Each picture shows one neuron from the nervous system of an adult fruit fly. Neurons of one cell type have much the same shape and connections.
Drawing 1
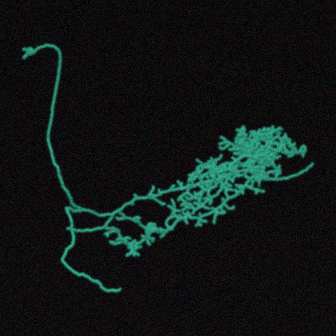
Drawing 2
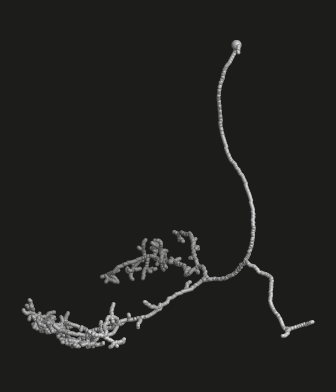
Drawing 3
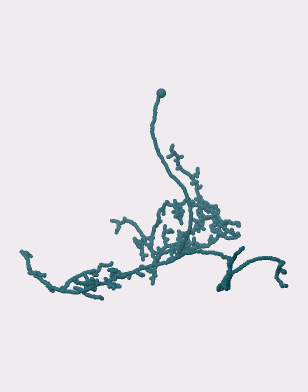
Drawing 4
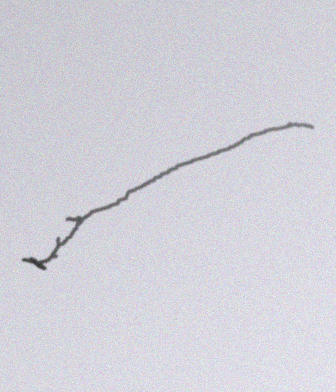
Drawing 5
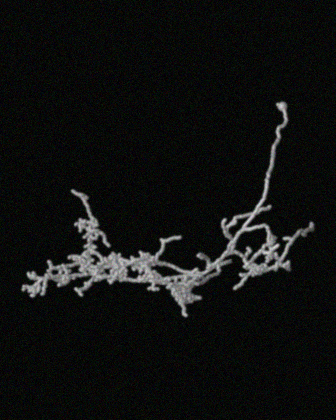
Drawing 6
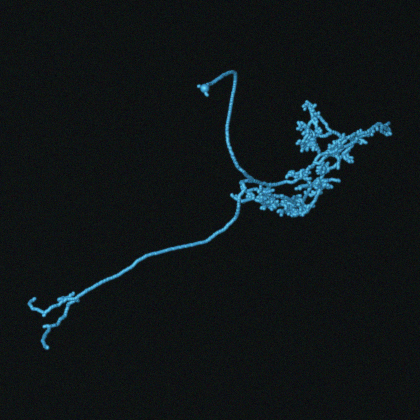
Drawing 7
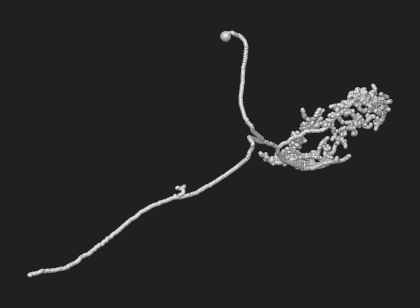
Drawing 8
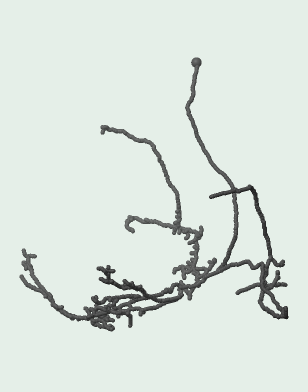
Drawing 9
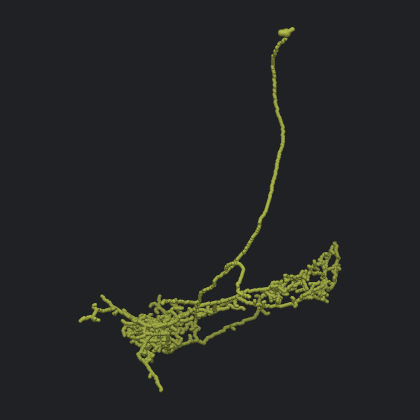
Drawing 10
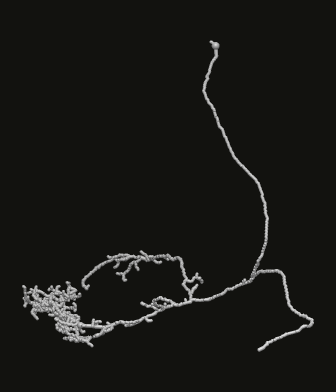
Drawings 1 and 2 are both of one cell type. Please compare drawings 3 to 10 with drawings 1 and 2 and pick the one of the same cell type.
10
